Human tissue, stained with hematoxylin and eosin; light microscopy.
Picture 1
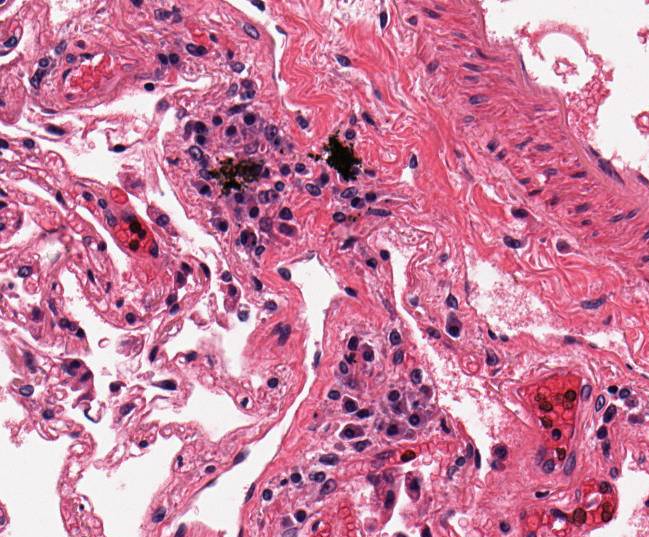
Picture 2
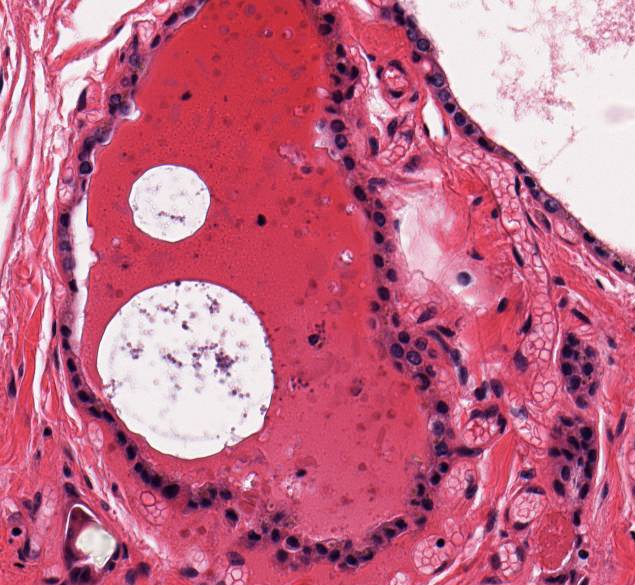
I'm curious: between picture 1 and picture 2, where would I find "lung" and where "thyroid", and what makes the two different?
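In picture 1 the tissue is lung; in picture 2 it is thyroid. In the lung, thin branching septa outline empty spaces across the left and lower parts of the field; in the thyroid, a large dilated lumen in the left and centre is filled with homogeneous pink eosinophilic material.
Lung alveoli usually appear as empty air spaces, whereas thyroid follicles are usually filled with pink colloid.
That thyroid lumen is lined by a single layer of flattened to low cuboidal cells with dark nuclei.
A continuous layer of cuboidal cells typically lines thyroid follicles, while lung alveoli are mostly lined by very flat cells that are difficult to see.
The lung field also holds denser pink fibrous tissue at the upper right, made of wavy fibres with scattered elongated dark nuclei, and pigment within a crowded cluster of cells with dark round to oval nuclei.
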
